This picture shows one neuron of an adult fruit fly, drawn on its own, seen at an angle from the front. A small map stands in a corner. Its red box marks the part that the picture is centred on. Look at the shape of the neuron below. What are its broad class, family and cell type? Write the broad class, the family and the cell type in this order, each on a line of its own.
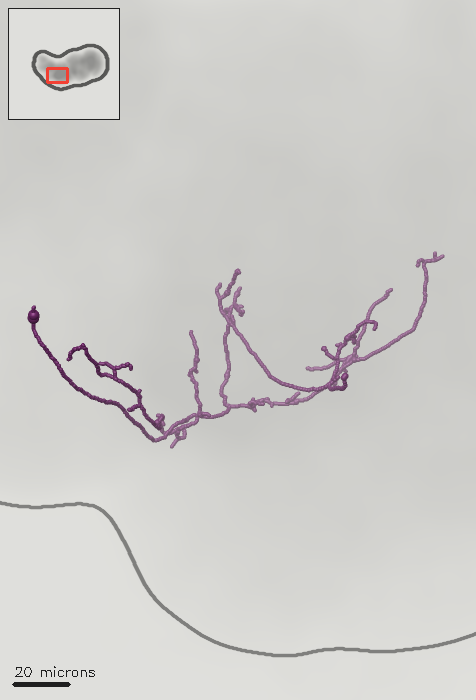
nerve-cord intrinsic neuron
hemilineage 09B
IN09B055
